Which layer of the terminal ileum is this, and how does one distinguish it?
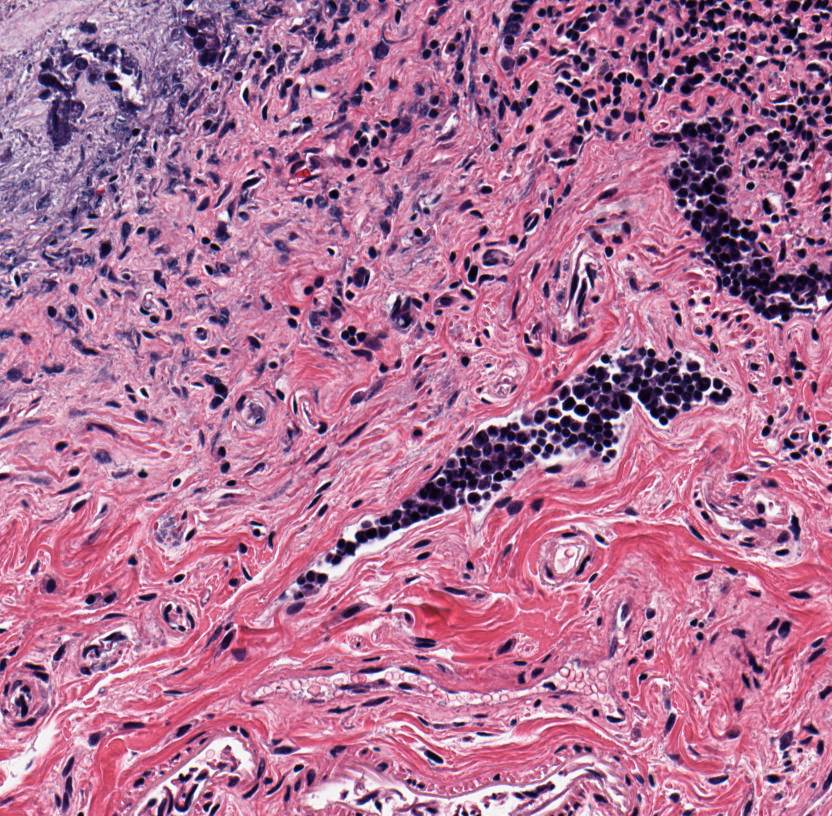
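Dense connective tissue is what you've got there. The lower half is all dense, wavy, bright pink collagen bundles.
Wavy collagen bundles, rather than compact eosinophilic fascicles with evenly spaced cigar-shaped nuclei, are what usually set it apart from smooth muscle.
Higher up it's more cellular, with many scattered spindle and oval nuclei, and small dark round cells run in a narrow strand from the centre toward the lower left and a larger curved band at upper right.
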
